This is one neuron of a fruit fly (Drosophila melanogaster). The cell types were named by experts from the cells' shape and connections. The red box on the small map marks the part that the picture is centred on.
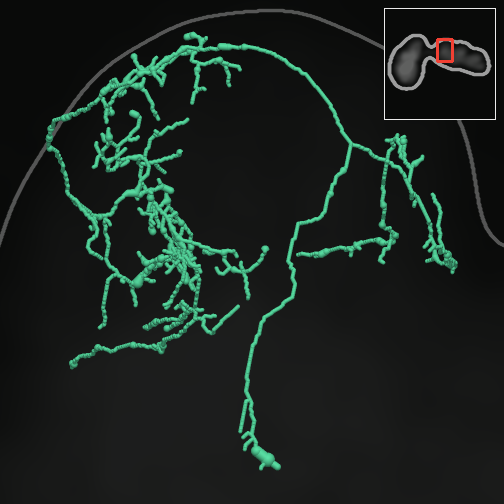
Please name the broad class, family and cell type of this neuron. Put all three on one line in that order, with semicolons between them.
nerve-cord intrinsic neuron; hemilineage 19A; IN19A082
